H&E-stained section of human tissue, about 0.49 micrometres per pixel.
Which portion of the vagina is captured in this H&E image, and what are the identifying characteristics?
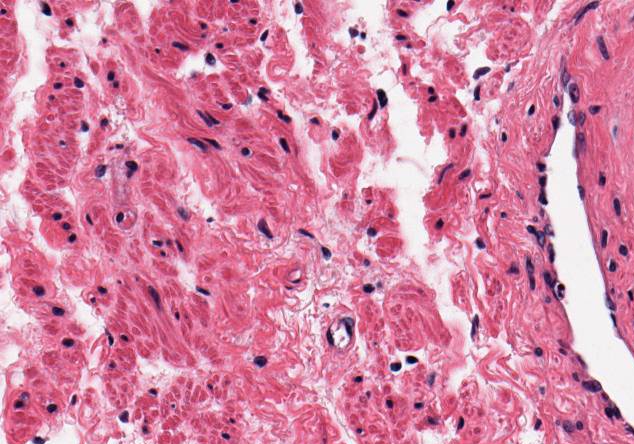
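Smooth muscle: bundles of eosinophilic spindle-shaped cells fill most of the field, cut in differing planes, some lengthwise, some across.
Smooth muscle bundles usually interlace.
Nuclei dark, oval to elongated, lying centrally within the cells, unlike the sparse, thin, wavy nuclei of dense connective tissue. Between bundles only scant, loose, pale-pink wispy connective tissue; small round thin-walled vessel near lower centre.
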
